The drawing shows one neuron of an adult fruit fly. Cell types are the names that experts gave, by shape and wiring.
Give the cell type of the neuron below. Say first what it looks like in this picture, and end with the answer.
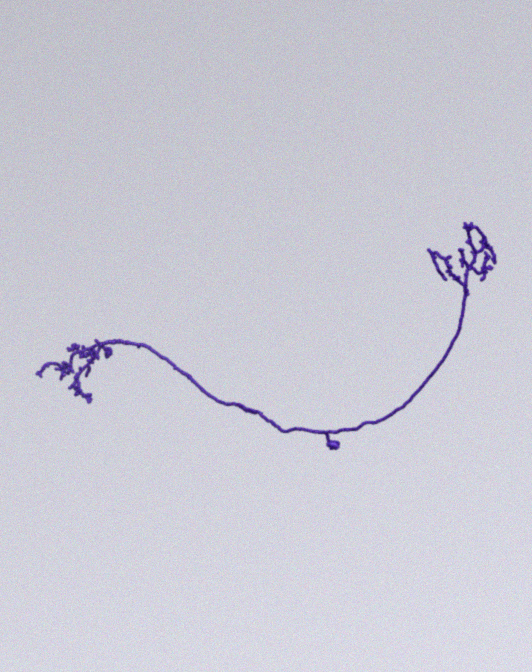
As drawn here it is wider than it is tall. This is a visual projection neuron. It is of cell type LC10a.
